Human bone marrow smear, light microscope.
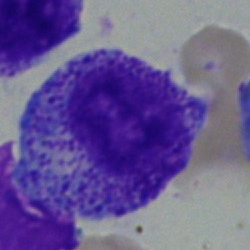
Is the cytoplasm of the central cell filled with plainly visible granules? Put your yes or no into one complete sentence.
Yes, many granules can be seen in the cytoplasm of the cell.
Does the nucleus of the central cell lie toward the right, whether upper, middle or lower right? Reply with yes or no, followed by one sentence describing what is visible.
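Yes. A pale bluish cytoplasm shows between the granules, most widely on the lower left side of the cell.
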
